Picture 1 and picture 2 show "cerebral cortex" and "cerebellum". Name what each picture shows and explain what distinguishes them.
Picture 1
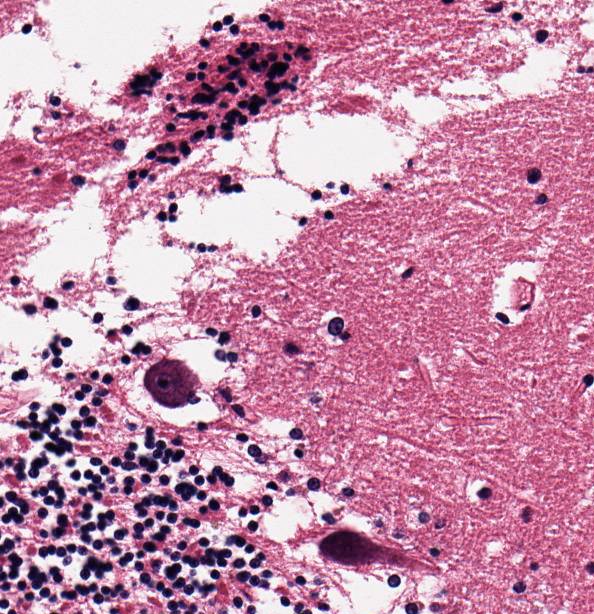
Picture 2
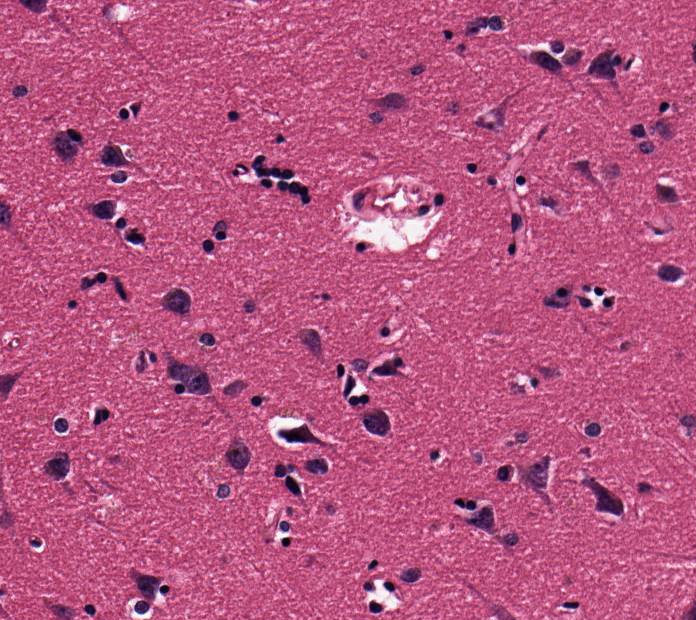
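Cerebellum is in picture 1, cerebral cortex in picture 2. Picture 1 has a dense sheet of small dark round nuclei at lower left. Just left of centre lies a large neuron with abundant purplish cytoplasm and a round nucleus with a prominent nucleolus. Picture 2 is finely granular pink neuropil with angular, triangular purple neurons scattered singly, several tapering into one process.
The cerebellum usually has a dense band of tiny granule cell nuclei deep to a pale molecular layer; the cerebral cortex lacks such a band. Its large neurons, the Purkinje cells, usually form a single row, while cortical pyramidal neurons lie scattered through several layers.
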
